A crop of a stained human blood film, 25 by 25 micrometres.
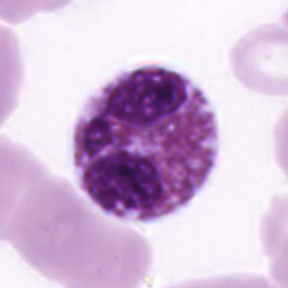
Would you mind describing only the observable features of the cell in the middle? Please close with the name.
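First, the nucleus is divided into three separate lobes. Second, those lobes lie mostly in the left half of the cell. Third, the chromatin is dark purple and coarsely clumped. Fourth, a paler patch of cytoplasm lies in the centre, between the lobes. Fifth, the cell measures about 13 micrometres across. The cell is an eosinophil.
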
